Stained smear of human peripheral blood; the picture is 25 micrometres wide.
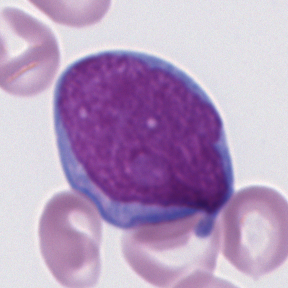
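Myeloblast, central cell, peripheral blood smear. Cell about 19 by 14 micrometres; nucleus about 18 by 12 micrometres, occupying about 80% of the cell's area. Chromatin finely stippled and evenly spread, no coarse dark clumps; paler rounded area in the lower middle of the nucleus. Cytoplasm clear blue, a narrow rim widest along the lower left side.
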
